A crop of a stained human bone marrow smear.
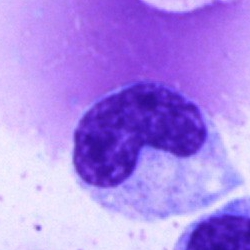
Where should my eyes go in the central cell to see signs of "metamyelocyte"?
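Let me see what this metamyelocyte shows: the nucleus is kidney-shaped, with its indentation on the lower side, and most of the cytoplasm lies below and to the right of it, filling that notch. Fine, faint granules sit in the cytoplasm.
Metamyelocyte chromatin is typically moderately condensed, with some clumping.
Here the chromatin is dark purple and coarsely clumped, so the clumping goes with the name, while its coarseness sits somewhat beyond the moderate condensation usual for the kind.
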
